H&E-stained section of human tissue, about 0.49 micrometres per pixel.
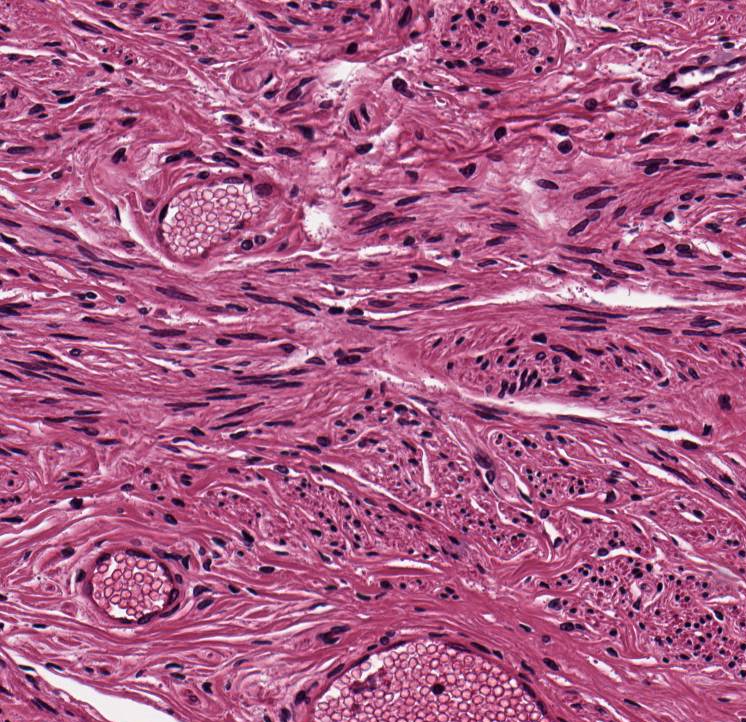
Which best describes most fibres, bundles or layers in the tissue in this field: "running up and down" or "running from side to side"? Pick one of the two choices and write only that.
Running from side to side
